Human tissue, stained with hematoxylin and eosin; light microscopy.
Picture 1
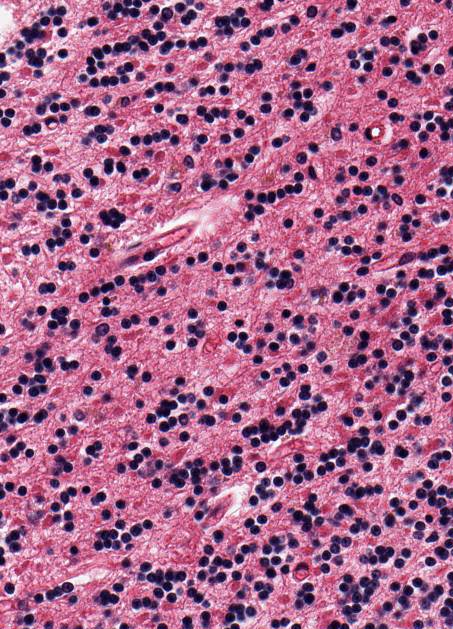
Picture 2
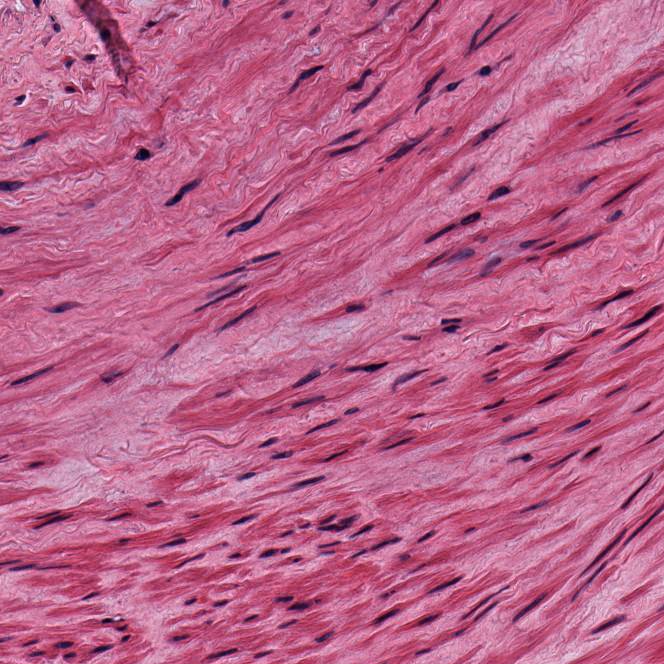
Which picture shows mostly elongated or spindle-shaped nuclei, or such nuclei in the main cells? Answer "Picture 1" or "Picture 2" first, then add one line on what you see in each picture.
Picture 2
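What picture 1 shows: The nuclei are round, about the same size, and stained a deep blue-black.
What picture 2 shows: The nuclei are elongated, cigar-shaped and dark purple, lying parallel to the fibres.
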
